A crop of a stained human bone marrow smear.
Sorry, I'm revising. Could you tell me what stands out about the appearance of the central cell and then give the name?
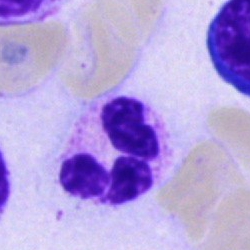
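Quick rundown: chromatin's dense, dark purple and clumped. Cytoplasm's pale pinkish-lilac, dotted with fine, scattered pinkish-violet granules. Outline's roughly round, with a faint edge. That's a segmented neutrophil.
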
